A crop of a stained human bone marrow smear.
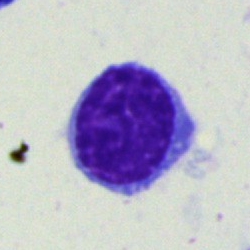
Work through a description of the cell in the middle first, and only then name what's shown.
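Notice how smooth the outline is, and roughly round. The chromatin is dense and dark purple, with coarse clumps broken up by paler streaks. Within the nucleus, no distinct nucleoli show. Nor are any granules visible in the cytoplasm. The cell is a lymphocyte.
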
